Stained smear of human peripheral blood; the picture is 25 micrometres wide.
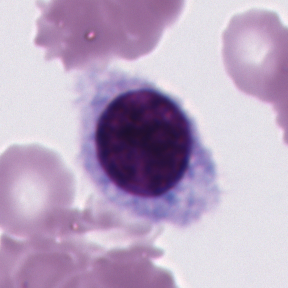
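Hairy cell, in the middle of this stained peripheral blood smear. Working inward from the edge, the cell's margin is irregular and ragged rather than smooth. The nucleus, round in outline and about 9 micrometres across, fills about 50% of the cell's area and lies off-centre, leaving the widest rim of cytoplasm on its lower right side. Its chromatin is dark purple and coarsely clumped, with paler patches between the clumps. Finally, the cytoplasm has a finely mottled, somewhat foamy texture.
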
